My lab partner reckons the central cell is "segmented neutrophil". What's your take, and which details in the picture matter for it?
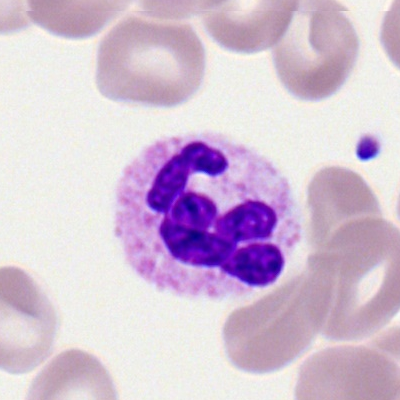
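Yes, segmented neutrophil is the right name for this cell. Its nucleus is divided into several separate lobes.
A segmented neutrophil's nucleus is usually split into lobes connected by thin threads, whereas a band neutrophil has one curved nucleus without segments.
That lobed nucleus speaks against band neutrophil. The chromatin is dark purple and densely clumped, which does not separate the two names.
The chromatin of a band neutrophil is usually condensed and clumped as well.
The abundant, pale pink cytoplasm has small pinkish granules scattered evenly through it and contains no vacuoles.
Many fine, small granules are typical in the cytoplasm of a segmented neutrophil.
The outline is round and smooth.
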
